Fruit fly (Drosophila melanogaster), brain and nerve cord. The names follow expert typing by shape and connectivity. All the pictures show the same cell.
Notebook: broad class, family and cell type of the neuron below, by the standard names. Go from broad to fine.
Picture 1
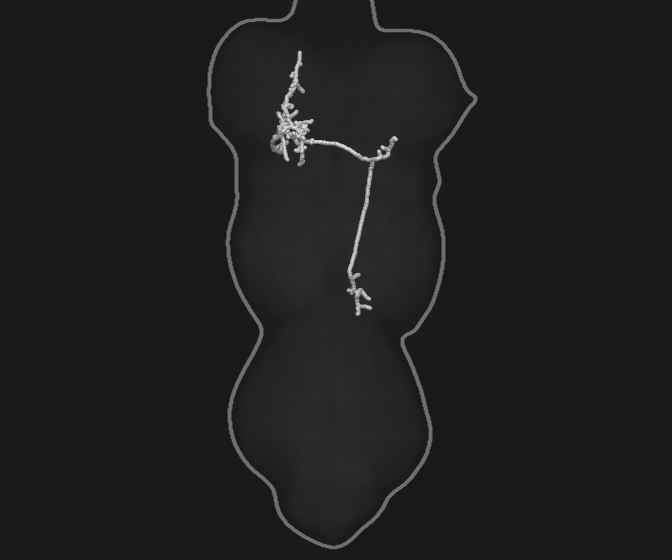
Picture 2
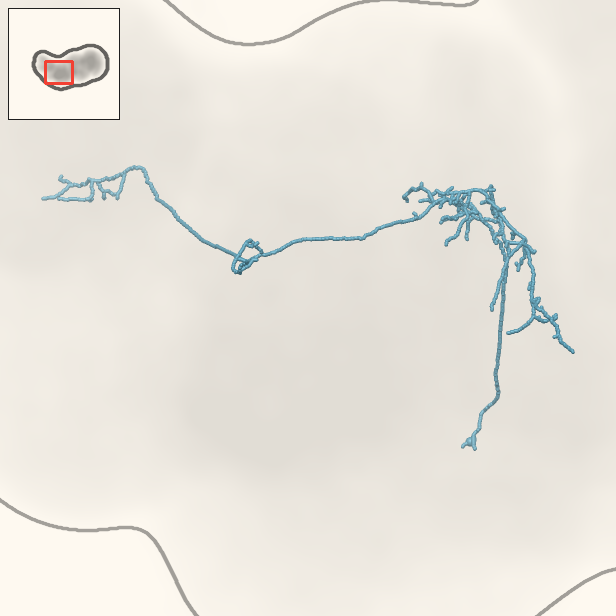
nerve-cord intrinsic neuron; hemilineage 06A; IN06A089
